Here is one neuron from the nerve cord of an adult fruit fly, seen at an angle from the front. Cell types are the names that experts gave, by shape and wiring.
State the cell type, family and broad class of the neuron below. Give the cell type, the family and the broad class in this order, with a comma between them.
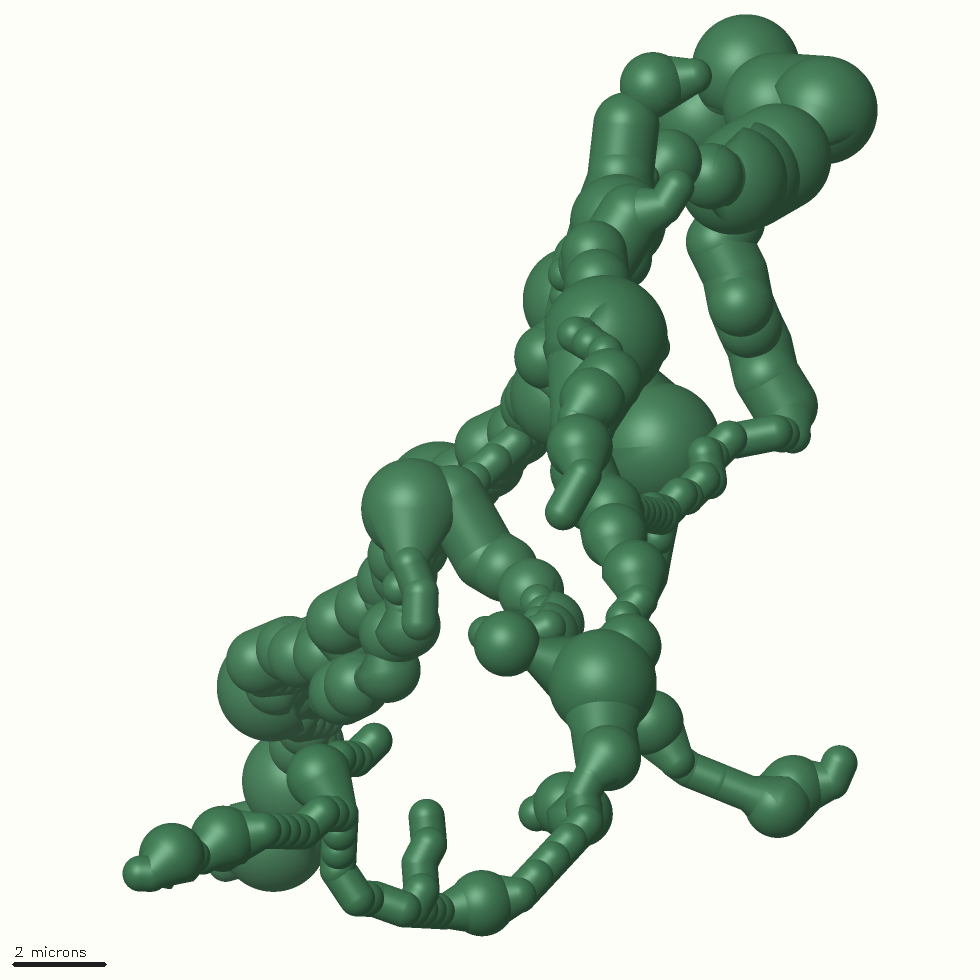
SNta43, class mechanosensory tactile, sensory neuron entering the nerve cord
